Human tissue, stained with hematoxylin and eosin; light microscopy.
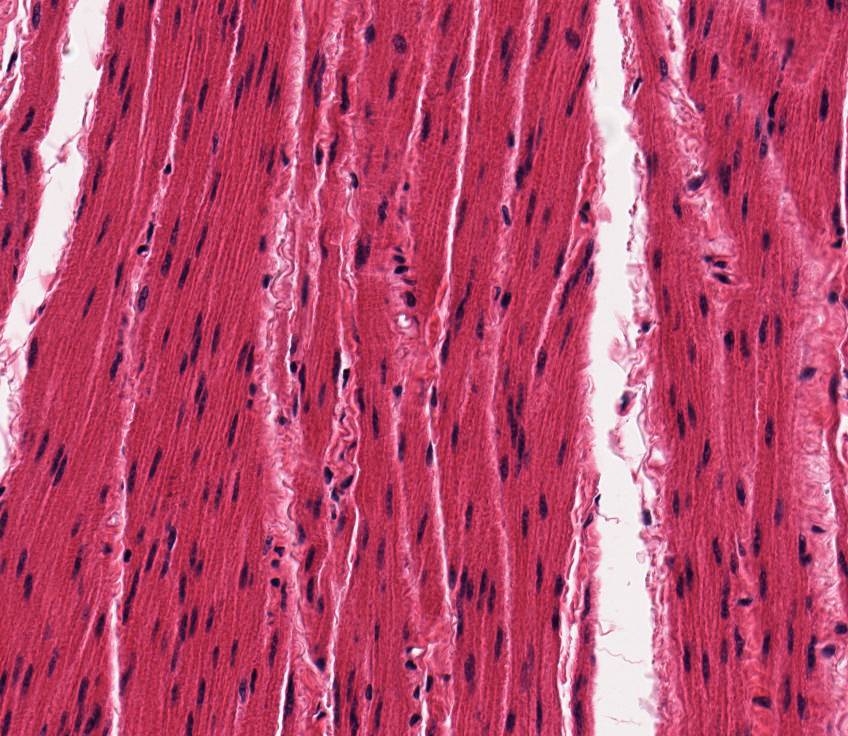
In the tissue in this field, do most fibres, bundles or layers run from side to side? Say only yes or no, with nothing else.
No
